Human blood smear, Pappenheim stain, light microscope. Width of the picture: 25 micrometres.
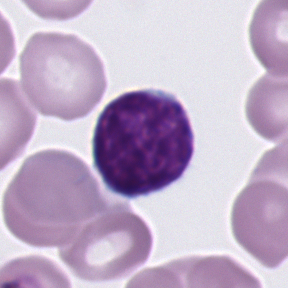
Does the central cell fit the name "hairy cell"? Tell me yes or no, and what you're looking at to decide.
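First, the nucleus: round, about 9 micrometres across, filling nearly the whole cell. Second, the cytoplasm: only a narrow pale blue rim, clearest at the upper right edge, without visible granules. Third, the outline: smooth, without projections.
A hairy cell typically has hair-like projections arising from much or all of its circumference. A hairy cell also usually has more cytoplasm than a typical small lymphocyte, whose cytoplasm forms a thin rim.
So the smooth outline and thin rim go against hairy cell and with typical lymphocyte.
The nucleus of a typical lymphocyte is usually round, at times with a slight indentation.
The round nucleus agrees.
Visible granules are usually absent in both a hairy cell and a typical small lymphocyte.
Absent granules fit either name. The cell is a typical lymphocyte, not a hairy cell.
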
